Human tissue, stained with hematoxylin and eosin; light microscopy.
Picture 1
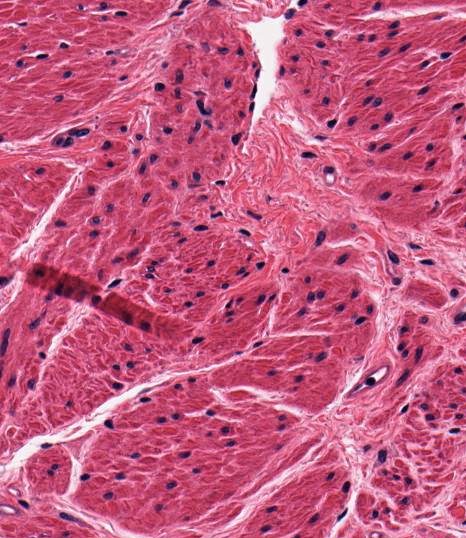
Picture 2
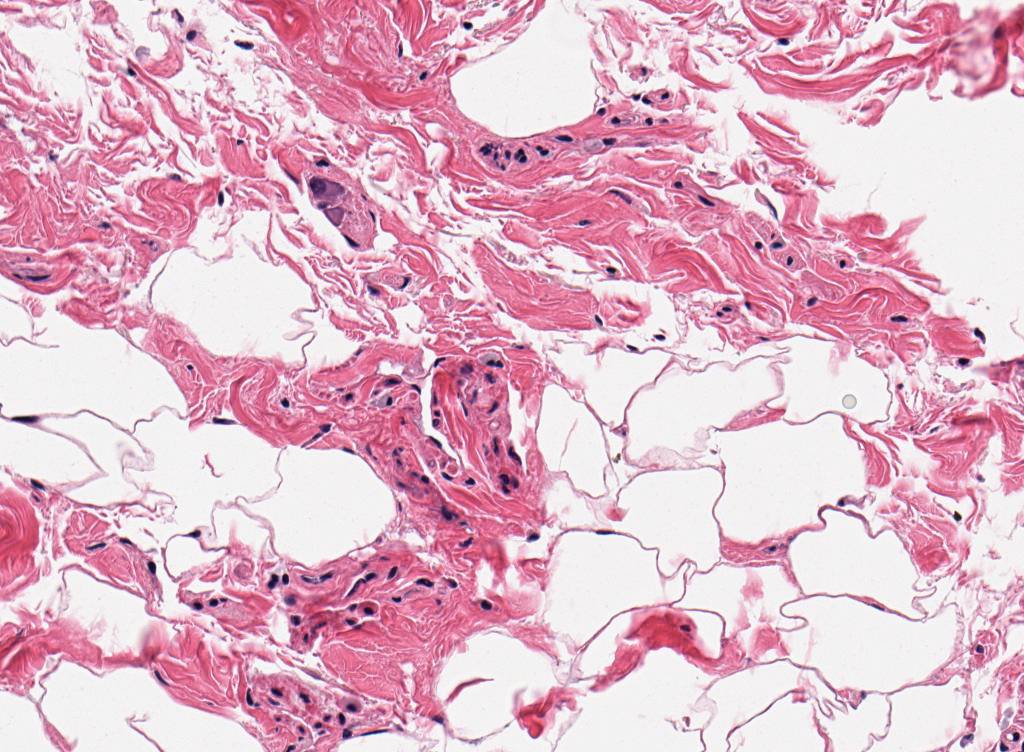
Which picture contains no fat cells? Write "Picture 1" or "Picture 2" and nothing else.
Picture 1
